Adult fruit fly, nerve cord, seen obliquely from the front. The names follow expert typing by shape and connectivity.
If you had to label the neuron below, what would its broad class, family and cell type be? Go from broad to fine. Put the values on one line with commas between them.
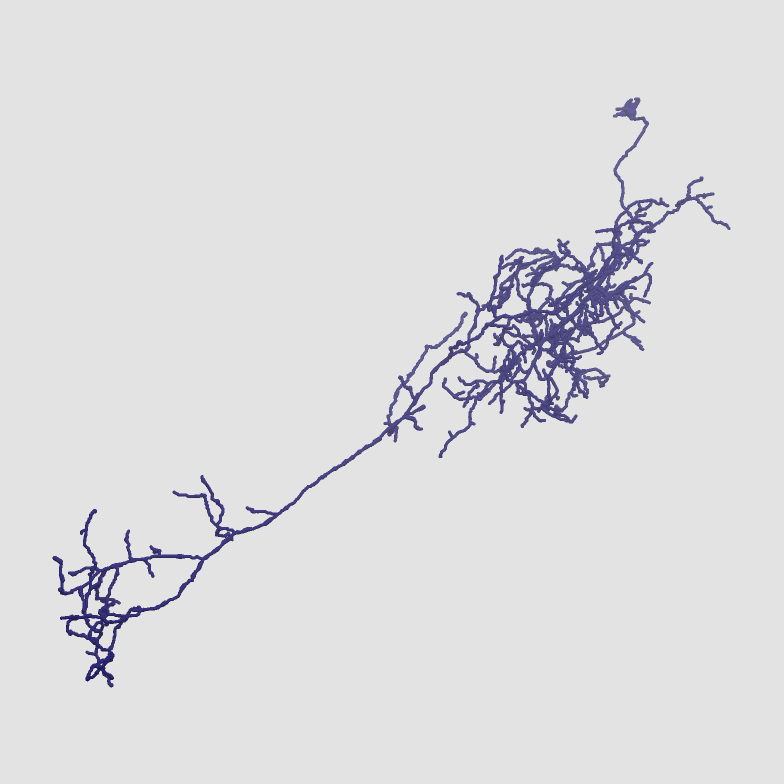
nerve-cord intrinsic neuron, hemilineage 12A, IN12A025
